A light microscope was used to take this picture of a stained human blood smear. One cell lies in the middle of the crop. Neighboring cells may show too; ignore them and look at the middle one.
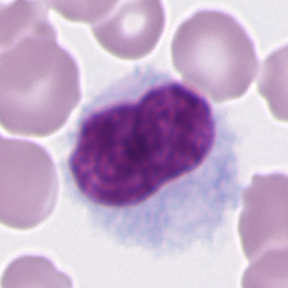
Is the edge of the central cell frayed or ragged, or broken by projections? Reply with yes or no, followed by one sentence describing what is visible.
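Yes. The outer border of the cell is ragged and indistinct.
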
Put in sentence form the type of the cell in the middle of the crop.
The cell in the exact centre of the crop is a hairy cell.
